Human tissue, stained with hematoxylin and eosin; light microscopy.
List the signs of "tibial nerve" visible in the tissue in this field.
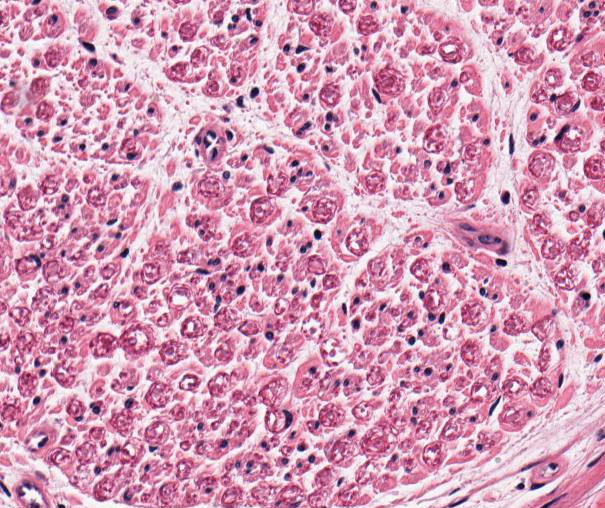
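Fits tibial nerve: closely packed fibres cut in cross-section fill the field, grouped into several compartments divided by thin pale septa.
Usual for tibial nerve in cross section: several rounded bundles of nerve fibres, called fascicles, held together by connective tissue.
Also seen: most fibre profiles round, with a pink central core and a pale surrounding ring crossed by fine pink strands. Round profiles vary in size, larger and smaller intermingled throughout. Small dark round to oval nuclei scattered singly between the profiles.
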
